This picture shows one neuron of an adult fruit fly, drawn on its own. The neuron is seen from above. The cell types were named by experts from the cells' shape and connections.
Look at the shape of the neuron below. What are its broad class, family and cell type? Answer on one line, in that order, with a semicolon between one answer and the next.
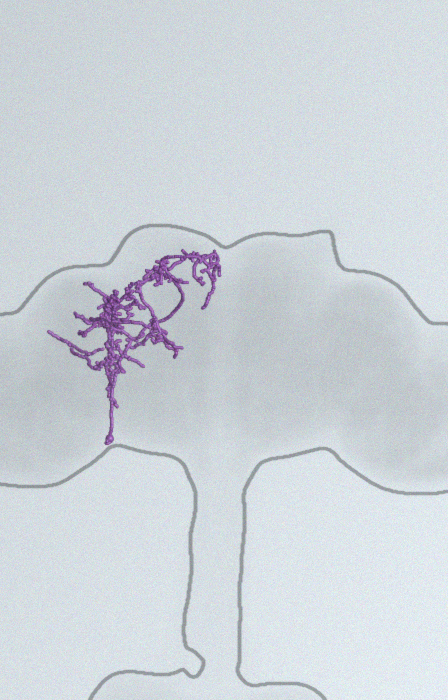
central-brain intrinsic neuron; hemilineage VLPl&p1_posterior; aIPg_m1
